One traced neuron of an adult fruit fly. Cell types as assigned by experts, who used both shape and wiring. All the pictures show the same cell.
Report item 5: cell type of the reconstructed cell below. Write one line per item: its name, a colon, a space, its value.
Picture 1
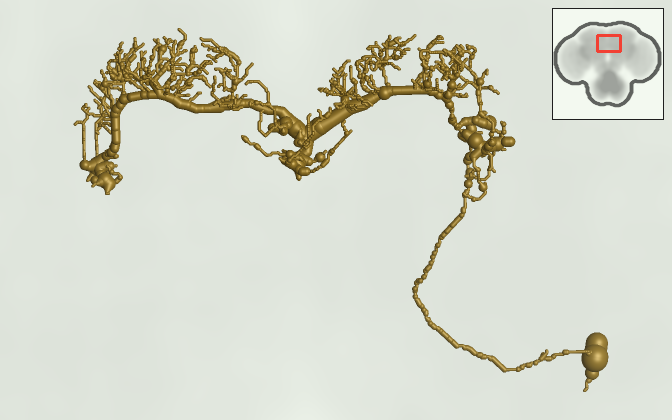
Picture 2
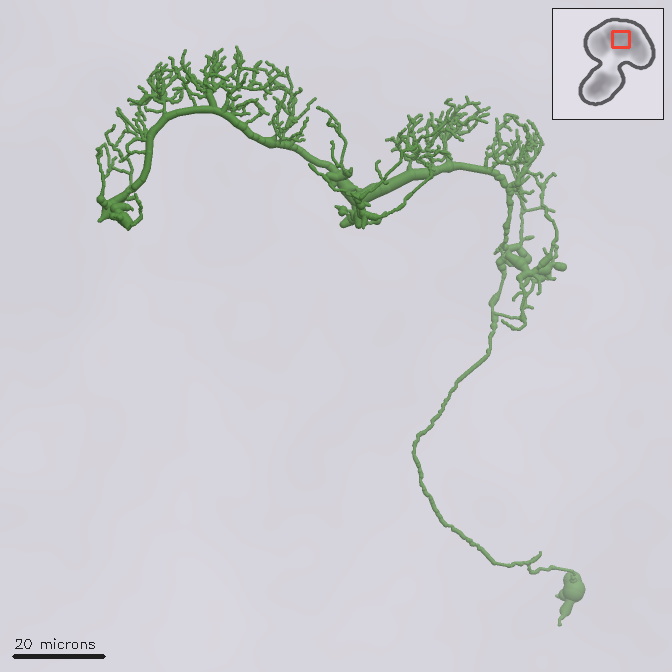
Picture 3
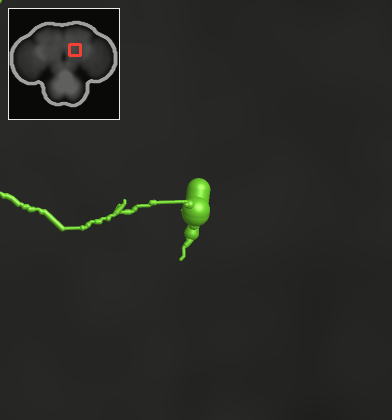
cell type: Delta7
